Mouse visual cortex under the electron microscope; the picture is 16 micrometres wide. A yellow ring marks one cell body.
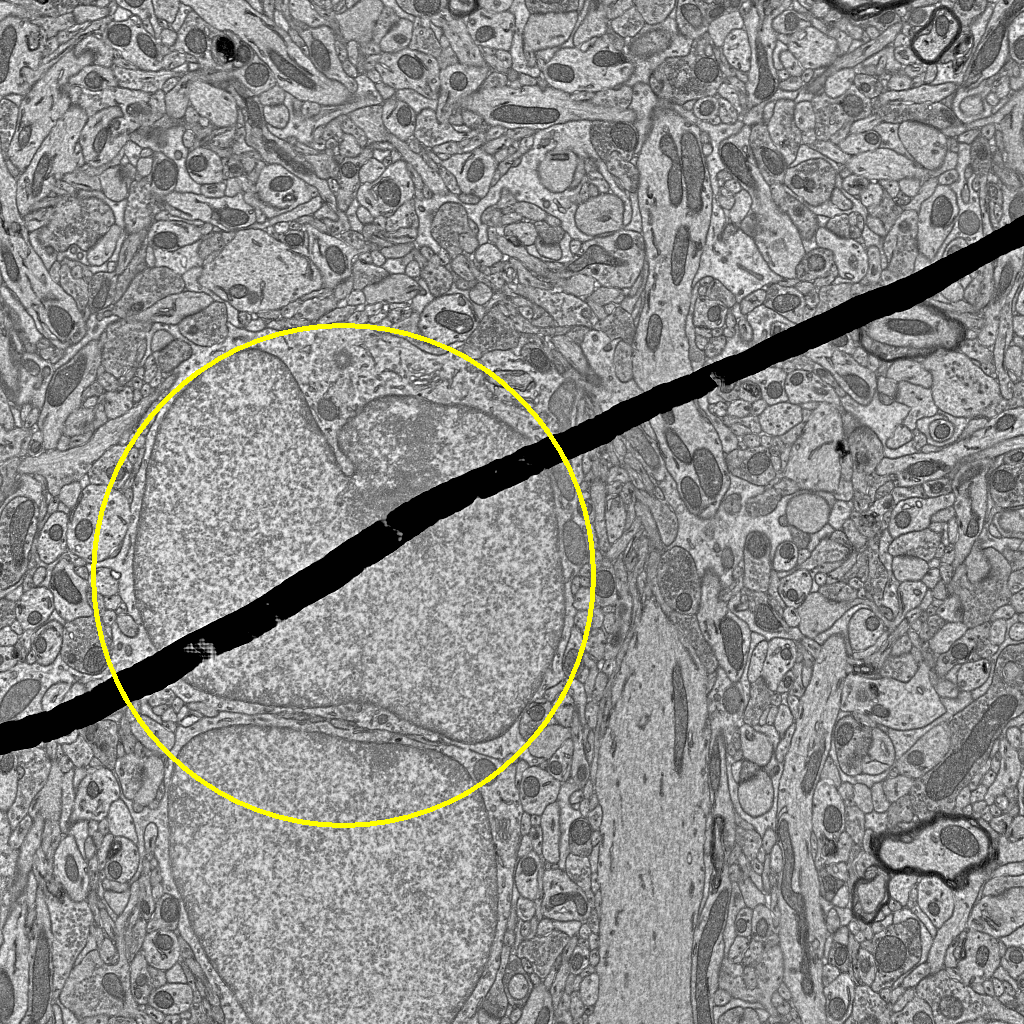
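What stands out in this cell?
A large nucleus filling most of the ring.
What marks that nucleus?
A deep notch cuts into its upper edge, splitting it into two lobes, and a solid black band crosses it from lower left to upper right.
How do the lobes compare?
The upper right lobe looks darker and denser than the left.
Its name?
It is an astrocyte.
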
